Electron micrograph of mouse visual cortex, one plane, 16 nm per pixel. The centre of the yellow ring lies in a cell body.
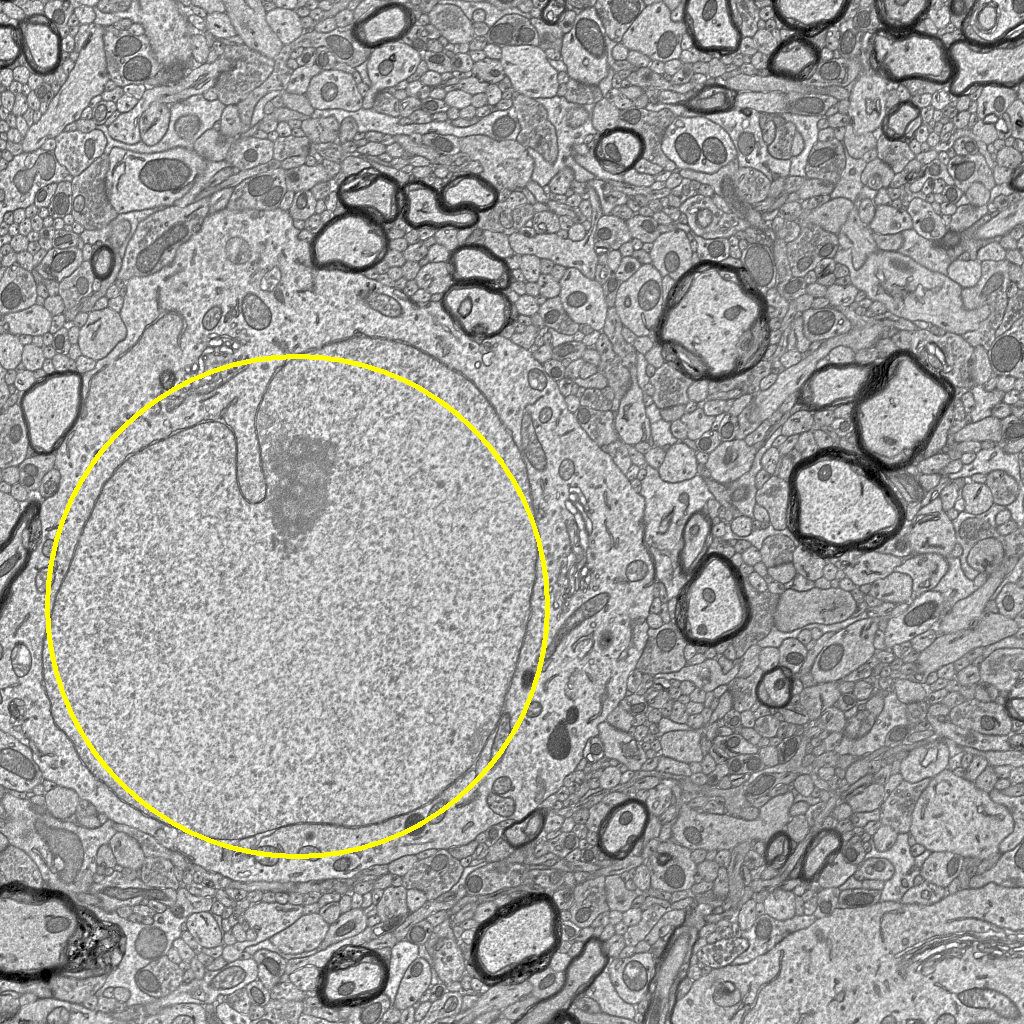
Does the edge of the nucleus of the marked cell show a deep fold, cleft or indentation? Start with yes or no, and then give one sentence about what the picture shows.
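Yes. A single deep, narrow fold of the nuclear envelope runs down into the nucleus from its top edge.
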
